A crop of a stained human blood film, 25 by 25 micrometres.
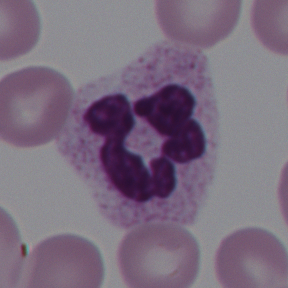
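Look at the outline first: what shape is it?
Irregular and somewhat angular, rather than round.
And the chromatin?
Dense, dark purple and coarsely clumped.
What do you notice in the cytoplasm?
It is plentiful and pale pinkish-lilac, with fine, small violet-pink granules scattered evenly through it.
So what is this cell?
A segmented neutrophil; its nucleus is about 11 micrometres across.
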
